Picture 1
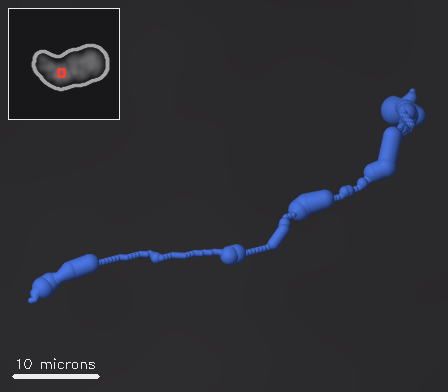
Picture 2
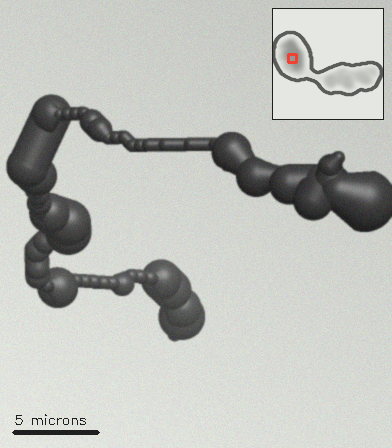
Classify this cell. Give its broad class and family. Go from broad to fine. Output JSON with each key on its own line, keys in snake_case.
{
 "broad_class": "photoreceptor or other optic-lobe sensory neuron",
 "family": "class visual"
}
